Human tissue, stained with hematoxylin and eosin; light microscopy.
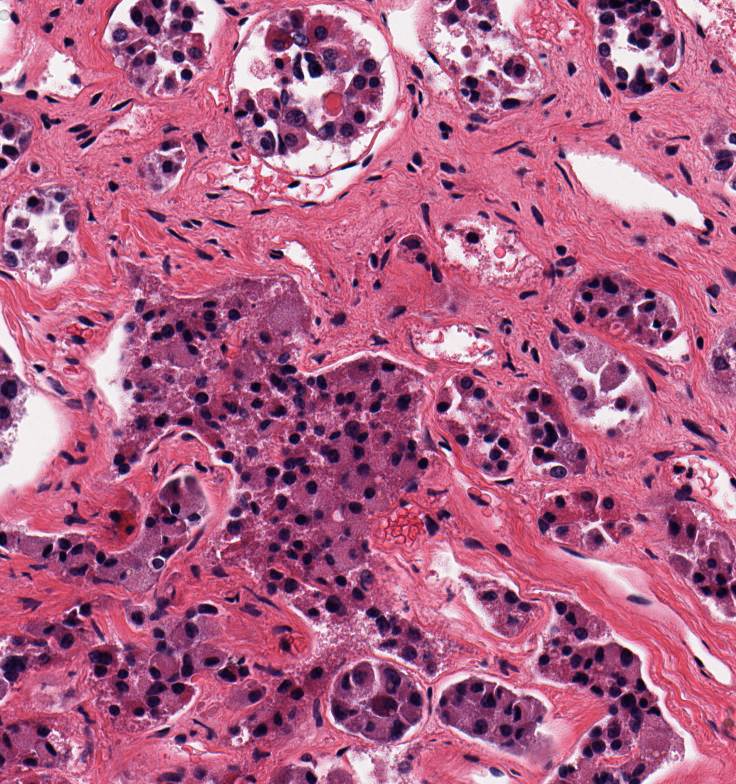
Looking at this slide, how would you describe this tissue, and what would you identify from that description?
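Rounded nests of epithelial cells scattered through fibrous stroma; larger confluent sheet at lower left-centre. Nuclei round, darkly stained. Cytoplasm of many cells granular, purplish-pink. Several nests in upper half: cells with pale, vacuolated cytoplasm. Pituitary.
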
